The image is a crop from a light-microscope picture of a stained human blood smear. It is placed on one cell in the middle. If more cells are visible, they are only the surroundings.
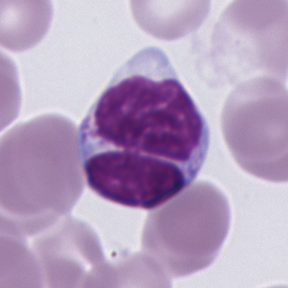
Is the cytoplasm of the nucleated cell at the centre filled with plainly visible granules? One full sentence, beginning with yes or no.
No, the cytoplasm does not hold many granules; none are visible in it.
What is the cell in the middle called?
large granular lymphocyte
